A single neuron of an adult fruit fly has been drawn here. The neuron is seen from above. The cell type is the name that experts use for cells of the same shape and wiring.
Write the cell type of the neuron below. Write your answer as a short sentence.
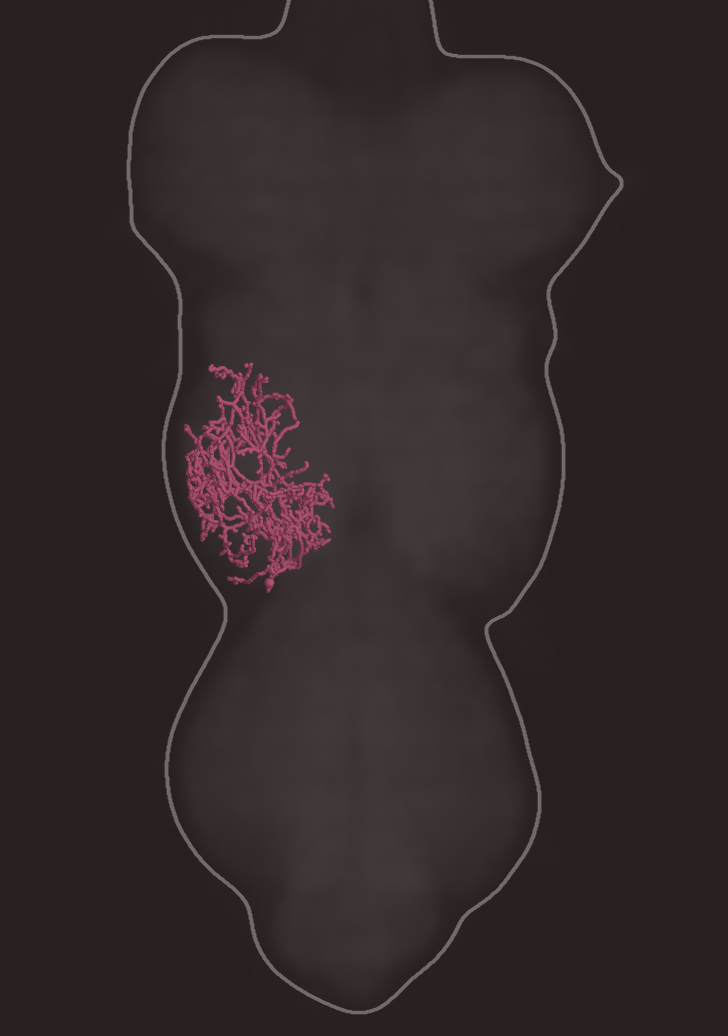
The cell type is IN03A013.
